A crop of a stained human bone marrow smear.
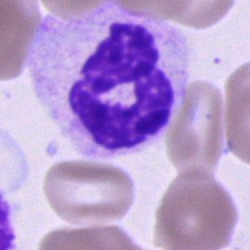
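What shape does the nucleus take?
It closes into a ring around a pale hole in the centre.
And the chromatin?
Dark purple, and coarsely clumped.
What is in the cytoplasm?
Fine, scattered violet granules, and no vacuoles are seen.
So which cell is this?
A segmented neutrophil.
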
